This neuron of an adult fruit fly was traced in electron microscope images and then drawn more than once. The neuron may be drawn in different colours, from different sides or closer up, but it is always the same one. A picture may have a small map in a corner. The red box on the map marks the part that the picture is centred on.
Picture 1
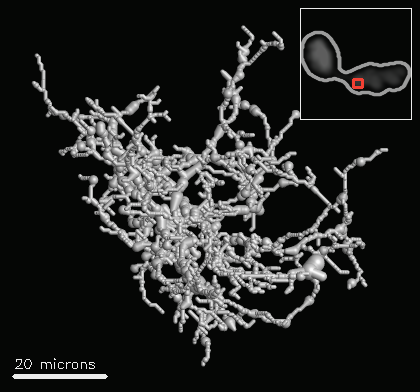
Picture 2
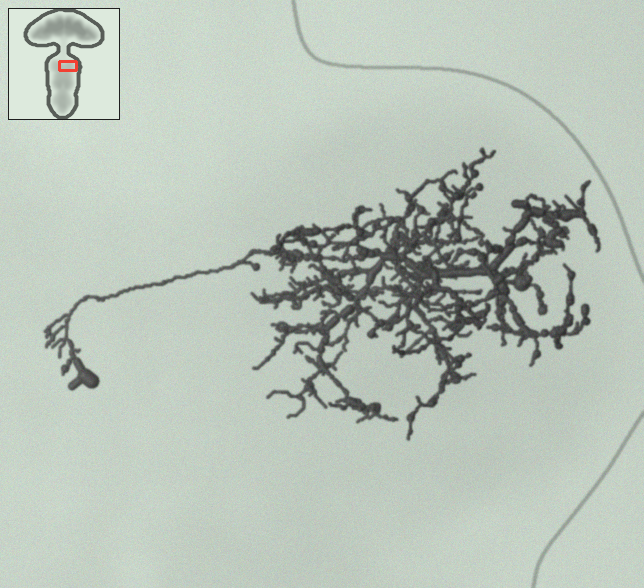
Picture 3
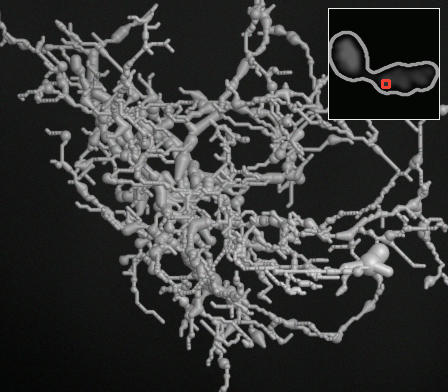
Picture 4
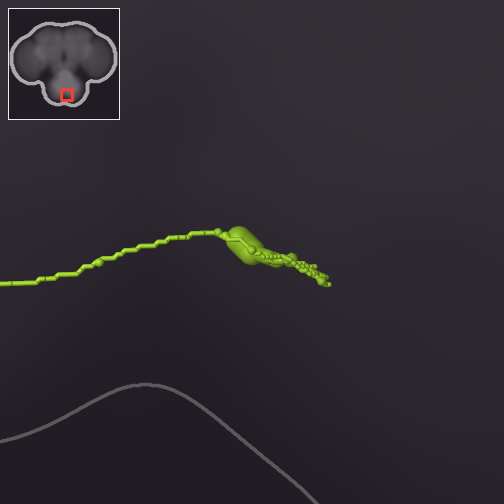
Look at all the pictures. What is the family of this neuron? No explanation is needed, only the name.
hemilineage 13B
